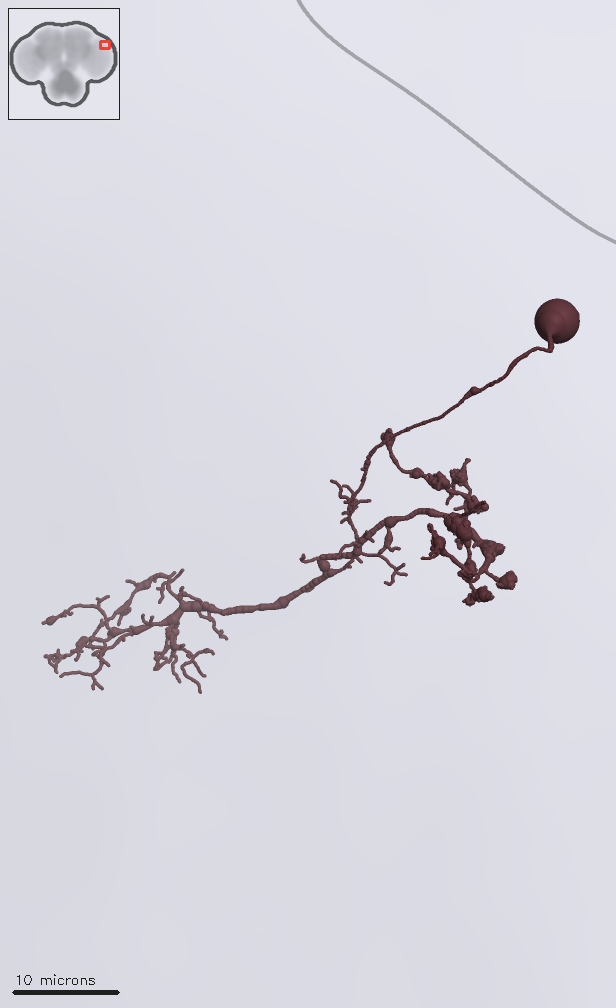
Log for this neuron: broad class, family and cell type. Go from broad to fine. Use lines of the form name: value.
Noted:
broad class: optic-lobe intrinsic neuron
family: Mi
cell type: Mi13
